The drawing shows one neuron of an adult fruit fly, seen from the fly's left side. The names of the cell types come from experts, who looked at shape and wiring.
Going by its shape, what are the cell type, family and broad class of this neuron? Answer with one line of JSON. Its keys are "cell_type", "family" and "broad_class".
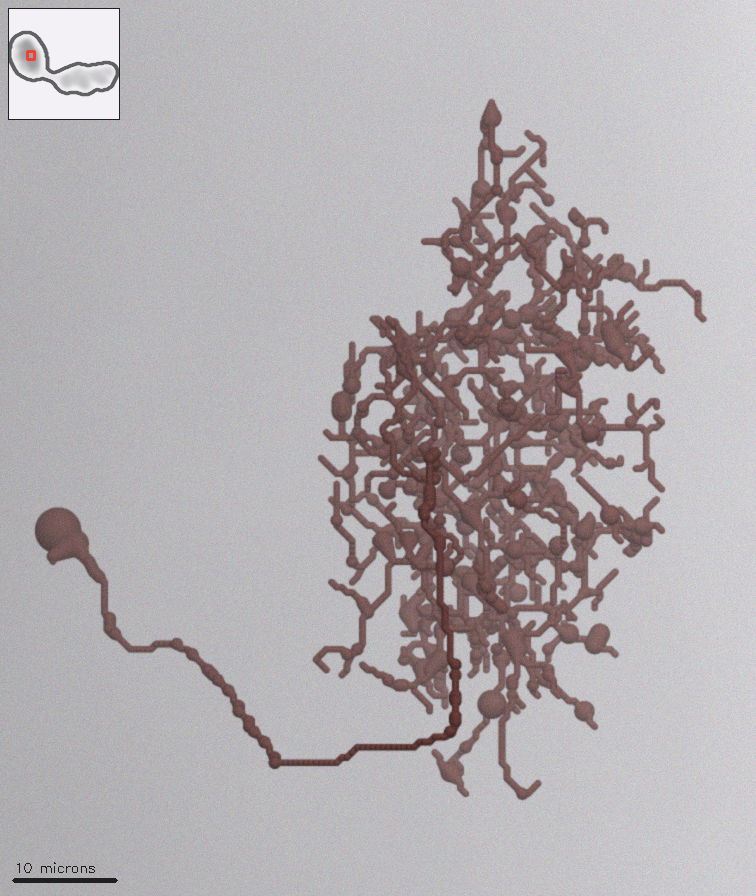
{"cell_type": "Li20", "family": "Li", "broad_class": "optic-lobe intrinsic neuron"}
